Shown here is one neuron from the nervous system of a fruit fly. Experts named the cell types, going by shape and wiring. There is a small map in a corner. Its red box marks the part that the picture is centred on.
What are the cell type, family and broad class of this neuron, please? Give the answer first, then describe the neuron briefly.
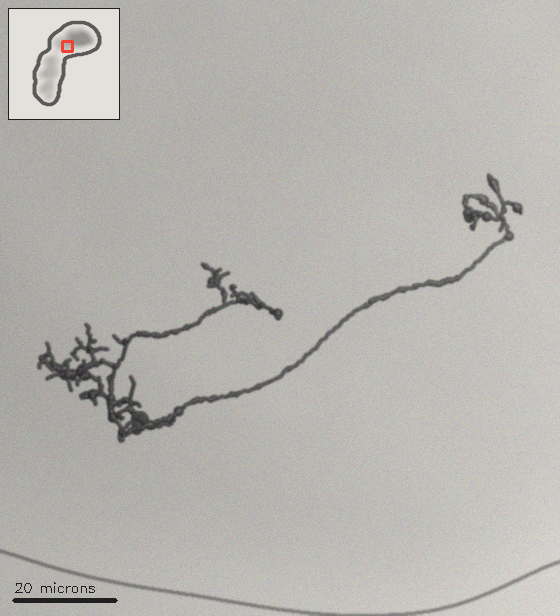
The cell type is LLPC2. Its family is LLPC. This is a visual projection neuron. By the scale bar it is about 95 microns wide in this view. The picture shows dozens of branch ends.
